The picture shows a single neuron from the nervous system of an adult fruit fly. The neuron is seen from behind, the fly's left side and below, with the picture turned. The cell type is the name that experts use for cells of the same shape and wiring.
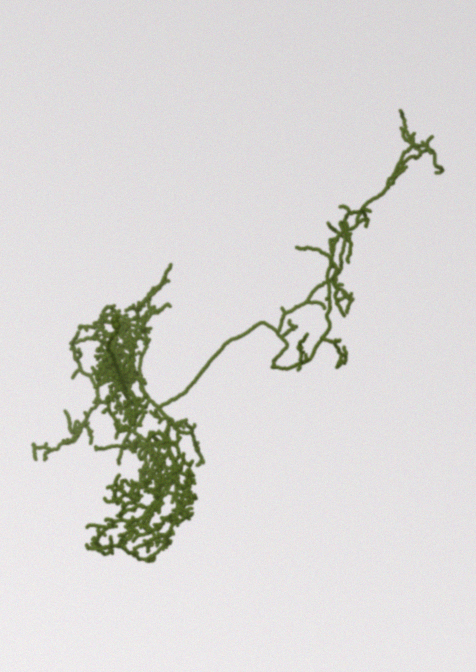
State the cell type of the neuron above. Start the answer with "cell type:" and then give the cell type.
cell type: PVLP115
